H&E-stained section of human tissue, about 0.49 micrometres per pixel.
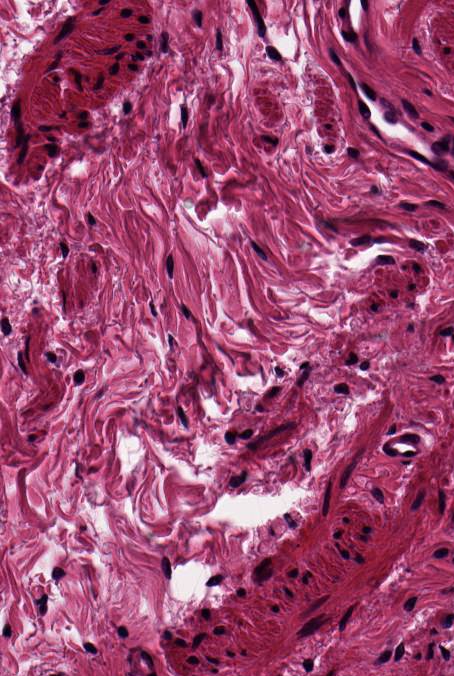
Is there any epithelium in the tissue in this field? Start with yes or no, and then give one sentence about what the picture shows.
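No. No epithelial lining is present anywhere in the field.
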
